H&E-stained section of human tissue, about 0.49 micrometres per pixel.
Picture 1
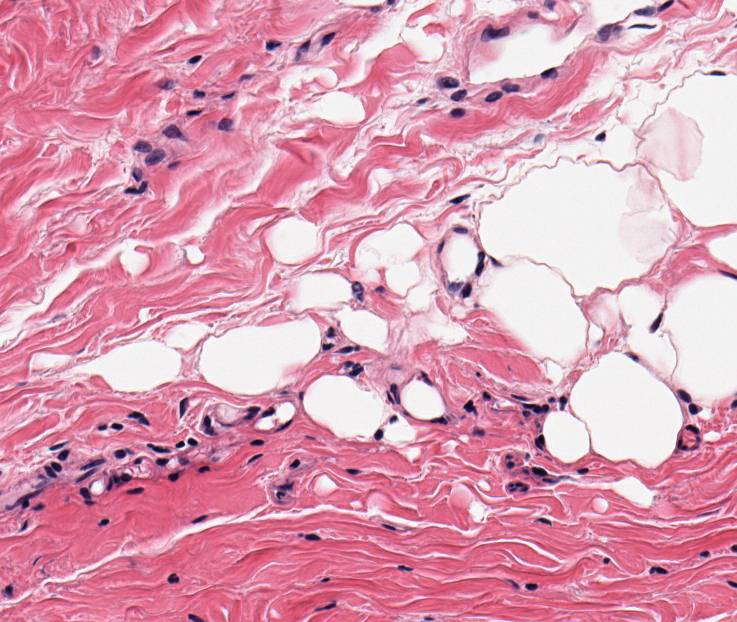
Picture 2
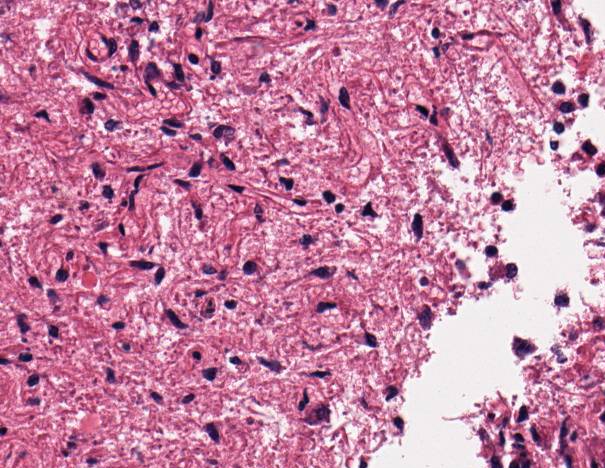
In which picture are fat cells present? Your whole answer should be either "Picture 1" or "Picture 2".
Picture 1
